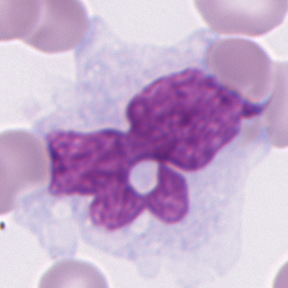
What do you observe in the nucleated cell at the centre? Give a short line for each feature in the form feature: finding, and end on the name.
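Border: irregular and scalloped, with several blunt bulges
Nucleus: folded into several broad lobes still joined by wide bridges
Span: nucleus covers most of the cell's width, near the left edge to near the right
Granules: no coarse ones in the cytoplasm
Verdict: a monocyte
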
